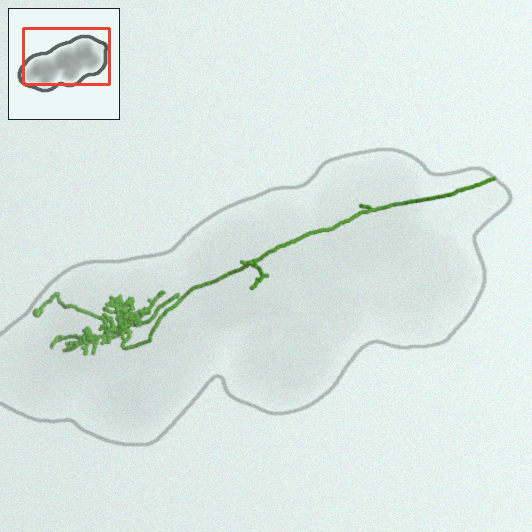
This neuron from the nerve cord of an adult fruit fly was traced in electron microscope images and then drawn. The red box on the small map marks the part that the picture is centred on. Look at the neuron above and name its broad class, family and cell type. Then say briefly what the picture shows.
It is an ascending neuron. Its family is hemilineage 04B. Its cell type is AN04B023. As drawn here it is more than twice as wide as it is tall.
